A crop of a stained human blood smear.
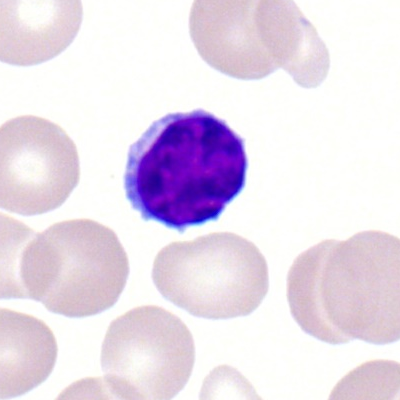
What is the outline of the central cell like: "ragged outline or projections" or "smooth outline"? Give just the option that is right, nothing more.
Ragged outline or projections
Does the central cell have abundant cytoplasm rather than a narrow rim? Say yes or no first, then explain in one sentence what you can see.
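No. The cytoplasm is a scant rim, widest on the left side of the cell.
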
